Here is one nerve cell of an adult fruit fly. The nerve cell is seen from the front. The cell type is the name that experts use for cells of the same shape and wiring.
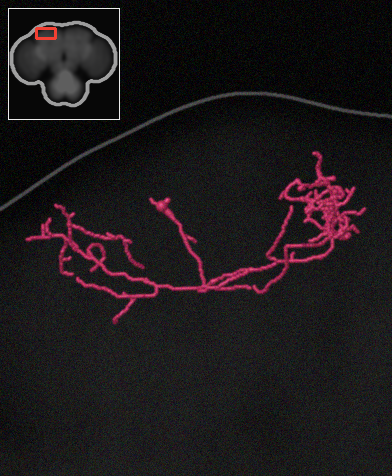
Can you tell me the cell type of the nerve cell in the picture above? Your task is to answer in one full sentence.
The cell type to which this nerve cell belongs is SIP051.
